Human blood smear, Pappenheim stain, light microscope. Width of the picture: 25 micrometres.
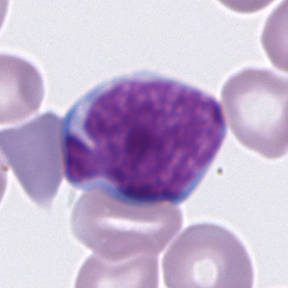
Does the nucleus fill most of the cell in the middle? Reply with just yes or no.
Yes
